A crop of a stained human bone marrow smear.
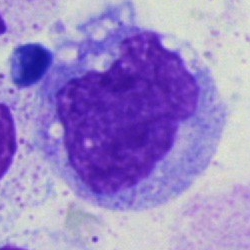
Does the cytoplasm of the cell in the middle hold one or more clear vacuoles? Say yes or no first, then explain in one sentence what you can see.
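Yes. Several small clear vacuoles lie in the cytoplasm above and to the left of the nucleus.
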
